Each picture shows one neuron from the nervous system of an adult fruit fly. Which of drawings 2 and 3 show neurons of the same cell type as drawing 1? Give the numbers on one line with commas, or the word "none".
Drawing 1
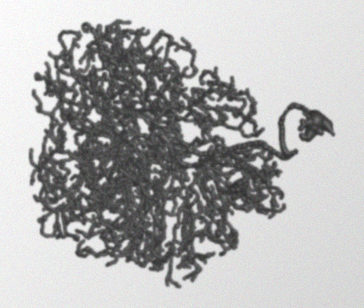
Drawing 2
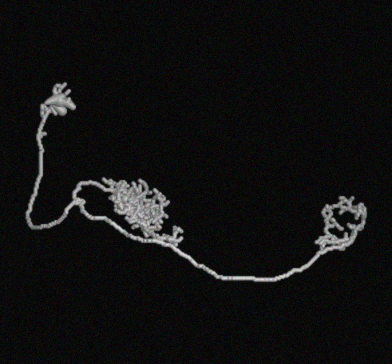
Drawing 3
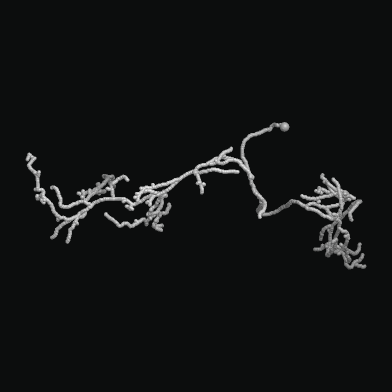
none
